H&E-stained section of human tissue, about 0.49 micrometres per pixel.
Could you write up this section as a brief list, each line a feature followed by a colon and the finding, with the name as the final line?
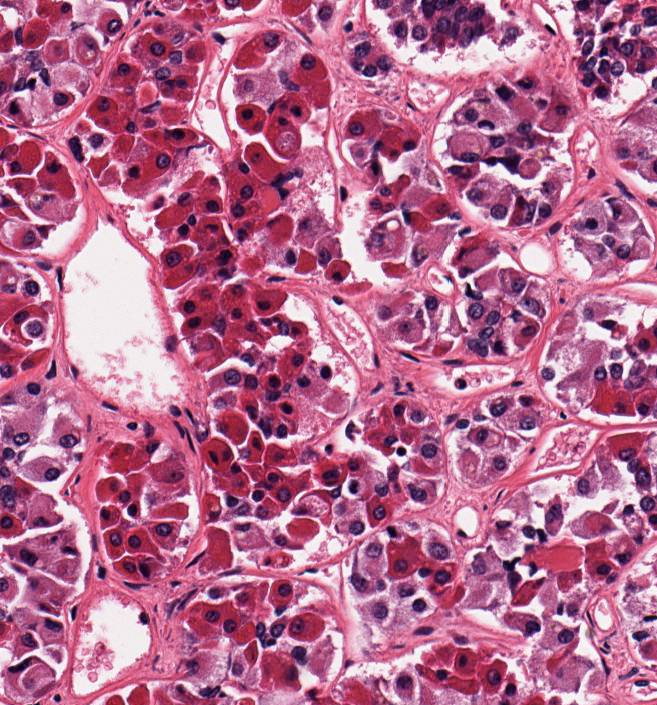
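Arrangement: rounded nests between thin pink fibrous septa, whole field
Nests: mostly solid cell clusters, no central gland lumen
Red cells: many, with deep red, densely staining cytoplasm, scattered through most nests
Mixing: red and pale purple-grey cells intermingled within the same nests
Name: pituitary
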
